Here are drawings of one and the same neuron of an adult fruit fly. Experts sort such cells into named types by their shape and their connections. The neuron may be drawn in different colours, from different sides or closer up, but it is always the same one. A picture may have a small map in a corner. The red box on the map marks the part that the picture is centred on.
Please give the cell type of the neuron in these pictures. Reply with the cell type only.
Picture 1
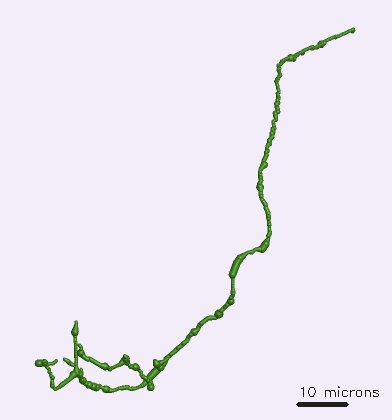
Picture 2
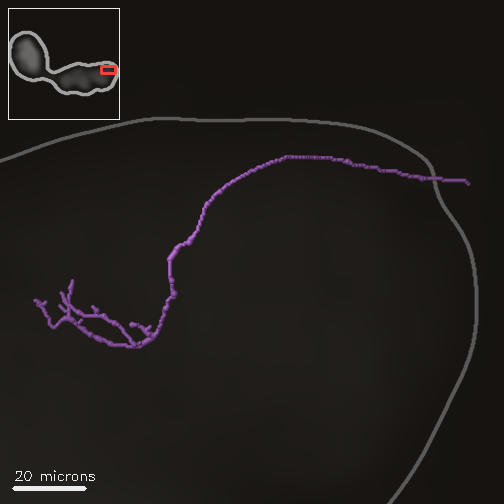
SNxx03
